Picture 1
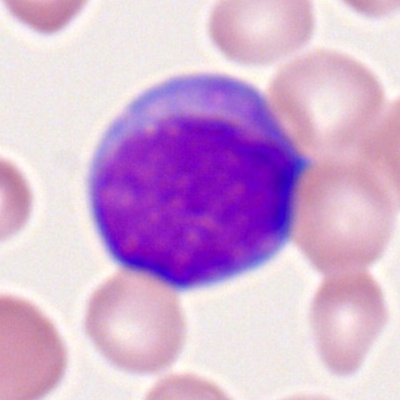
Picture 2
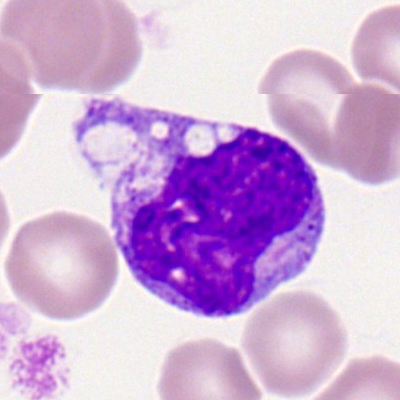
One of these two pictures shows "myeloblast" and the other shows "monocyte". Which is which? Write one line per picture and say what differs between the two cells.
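Picture 1 shows a myeloblast: The cytoplasm shows no vacuoles.
Picture 2 shows a monocyte: Several clear round vacuoles lie in the cytoplasm along the upper edge of the nucleus.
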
